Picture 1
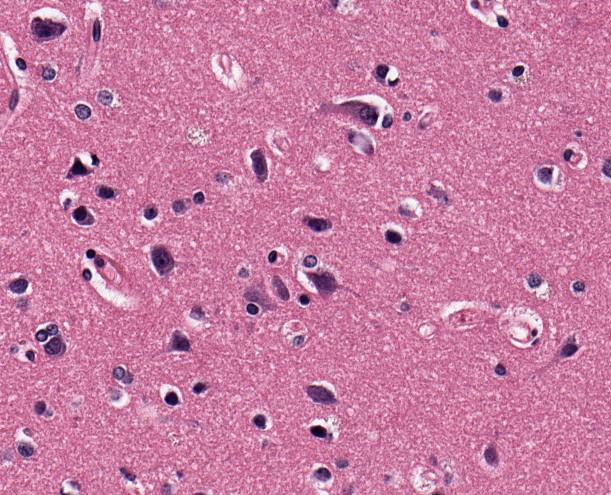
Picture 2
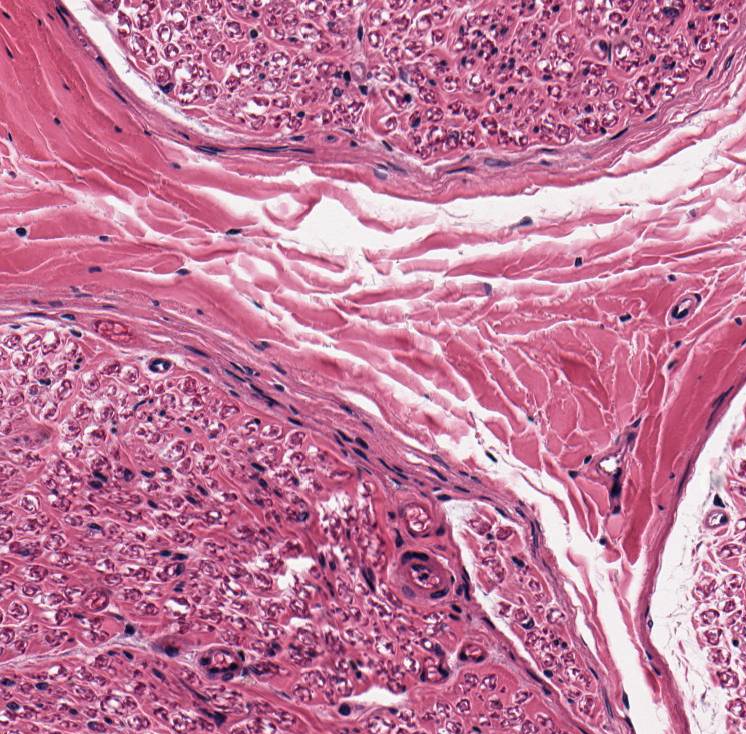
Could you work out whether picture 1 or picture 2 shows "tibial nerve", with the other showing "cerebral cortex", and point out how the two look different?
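Quick one: picture 1's cerebral cortex, picture 2's tibial nerve. The cortex is a finely granular pink fibrillary background with cells scattered singly and unorganised, mostly small ones with round dark nuclei and scant cytoplasm, spread evenly. Near the centre there are a few bigger angular cells with dark purple cytoplasm, one just above the middle. The tibial nerve has three rounded compartments, top, lower left and right edge, packed with small round profiles between broad bands of pink collagen. Those are fibres cut across, each a small ring: a pale halo round a central pink dot. Each compartment is edged by flattened cells with dark spindle-shaped nuclei parallel to its border, clearest along the upper right edge of the lower-left one. Nuclei inside are small, scattered, far fewer than the rings.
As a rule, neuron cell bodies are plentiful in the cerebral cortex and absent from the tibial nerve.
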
